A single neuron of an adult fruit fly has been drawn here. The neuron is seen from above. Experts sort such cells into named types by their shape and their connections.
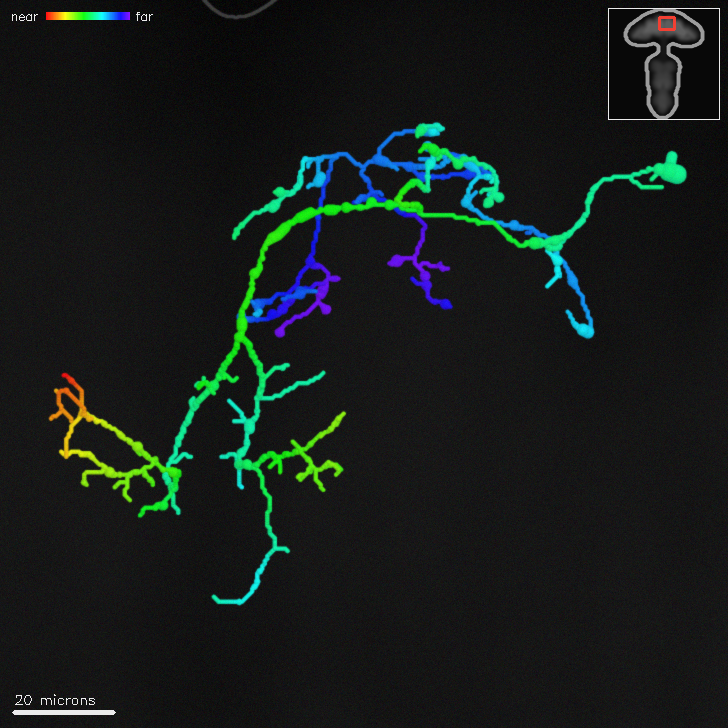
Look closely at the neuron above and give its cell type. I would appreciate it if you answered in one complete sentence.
The cell type that fits this neuron is GNG274.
